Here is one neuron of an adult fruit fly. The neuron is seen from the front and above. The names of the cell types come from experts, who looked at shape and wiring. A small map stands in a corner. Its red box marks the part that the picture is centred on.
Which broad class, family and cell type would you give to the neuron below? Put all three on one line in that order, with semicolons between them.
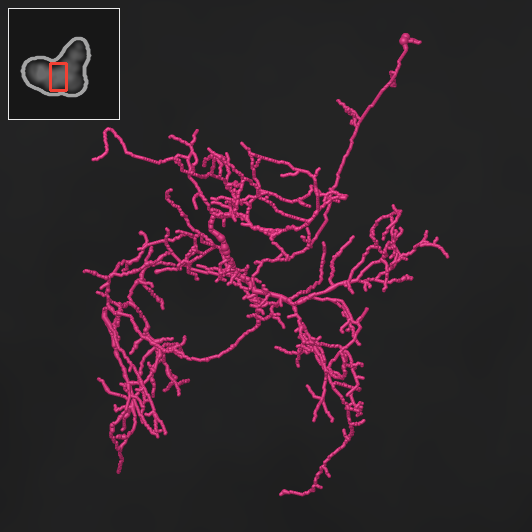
central-brain intrinsic neuron; hemilineage SMPpv2_ventral; VES203m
